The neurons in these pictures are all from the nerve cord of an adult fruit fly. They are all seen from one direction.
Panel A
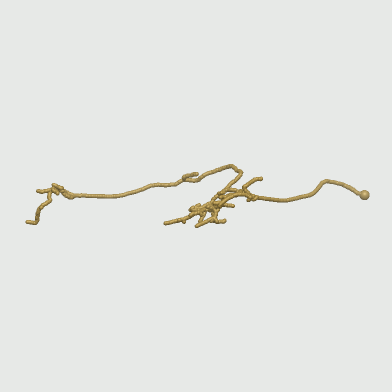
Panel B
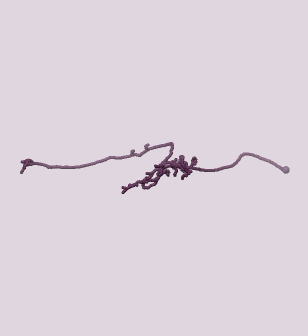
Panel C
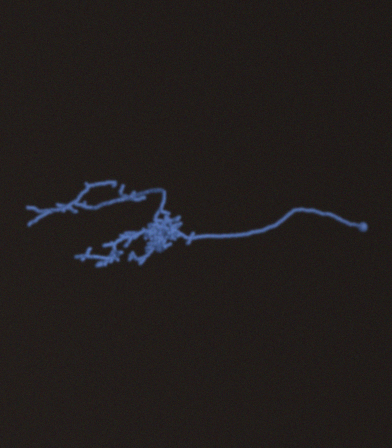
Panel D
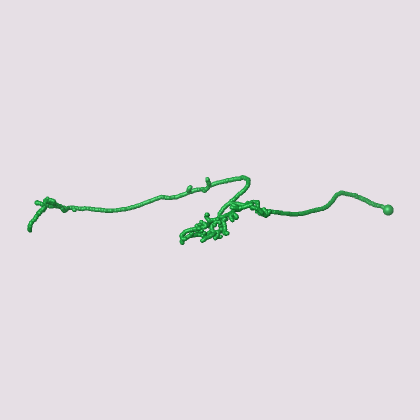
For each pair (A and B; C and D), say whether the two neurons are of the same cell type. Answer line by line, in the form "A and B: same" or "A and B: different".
A and B: same
C and D: different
